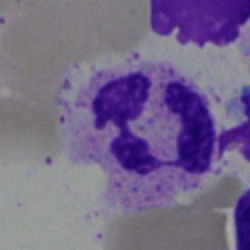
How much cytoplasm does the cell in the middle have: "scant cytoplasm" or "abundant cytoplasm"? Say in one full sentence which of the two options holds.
This cell holds plenty of cytoplasm around the nucleus.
